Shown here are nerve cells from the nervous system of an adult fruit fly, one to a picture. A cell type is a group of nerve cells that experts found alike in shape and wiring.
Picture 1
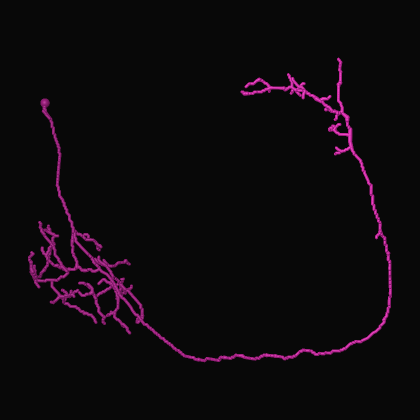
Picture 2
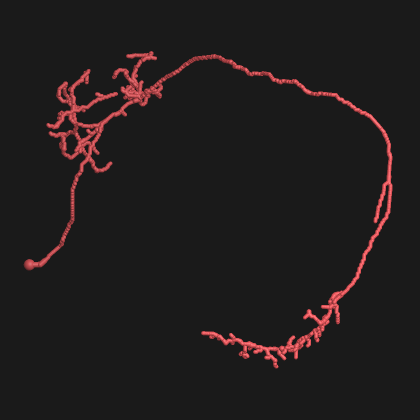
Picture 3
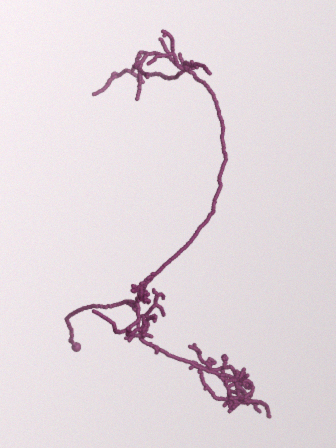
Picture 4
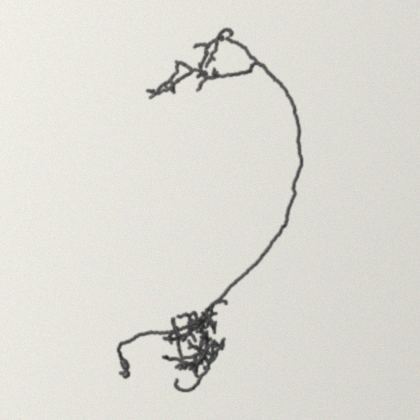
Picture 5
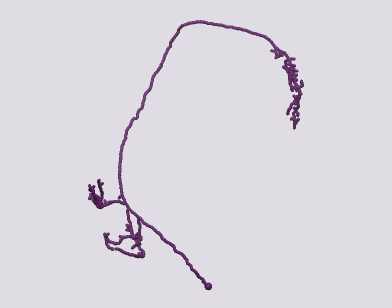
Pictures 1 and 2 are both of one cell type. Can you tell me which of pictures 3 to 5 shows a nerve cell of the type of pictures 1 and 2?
5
